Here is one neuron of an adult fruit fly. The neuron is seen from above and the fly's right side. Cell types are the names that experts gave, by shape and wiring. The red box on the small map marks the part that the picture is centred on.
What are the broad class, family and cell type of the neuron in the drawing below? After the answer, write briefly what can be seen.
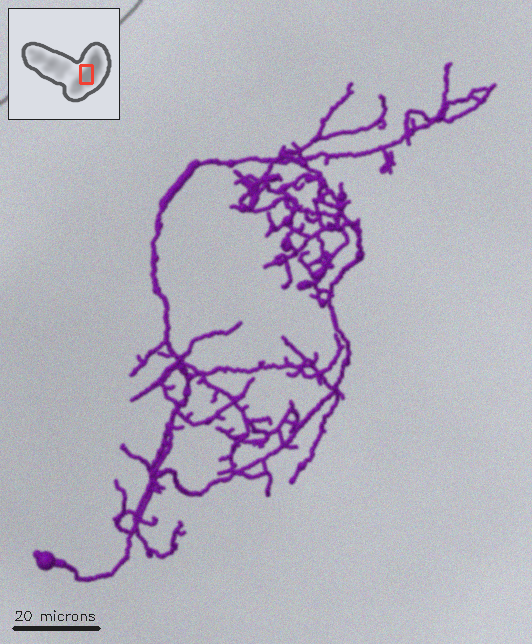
This is a central-brain intrinsic neuron. The family is hemilineage SLPal1. It is of cell type SLP008. The cell body is at the lower left of the picture. From top to bottom in the picture it spans about 120 microns. The picture shows dozens of branch ends.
